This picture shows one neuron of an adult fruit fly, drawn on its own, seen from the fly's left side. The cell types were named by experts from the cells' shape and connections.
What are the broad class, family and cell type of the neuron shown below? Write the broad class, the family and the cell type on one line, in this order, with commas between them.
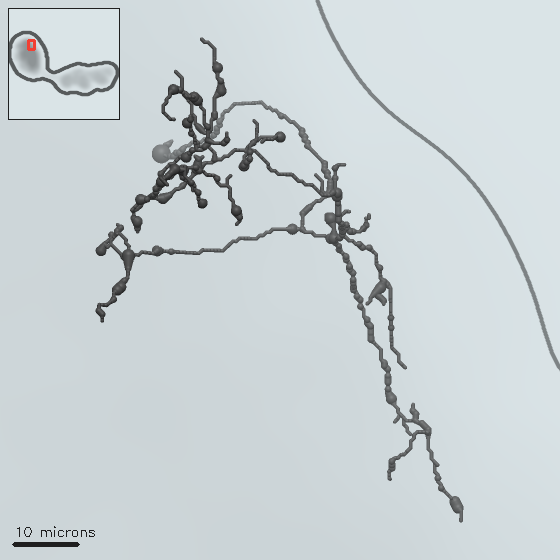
central-brain intrinsic neuron, hemilineage SLPpl1, SLP266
